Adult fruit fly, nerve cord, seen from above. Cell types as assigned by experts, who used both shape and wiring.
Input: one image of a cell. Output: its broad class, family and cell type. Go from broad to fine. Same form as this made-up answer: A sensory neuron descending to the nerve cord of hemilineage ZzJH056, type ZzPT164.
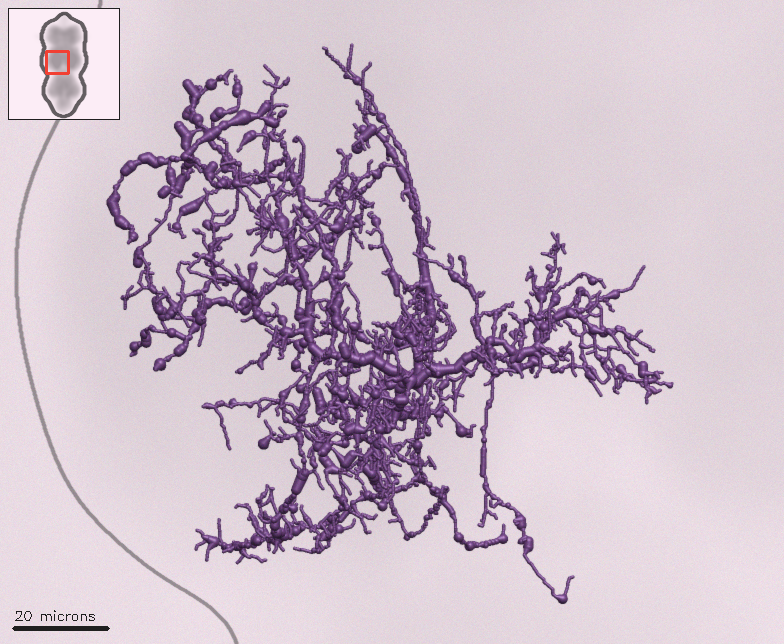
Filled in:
A nerve-cord intrinsic neuron of hemilineage 03B, type IN03B032.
